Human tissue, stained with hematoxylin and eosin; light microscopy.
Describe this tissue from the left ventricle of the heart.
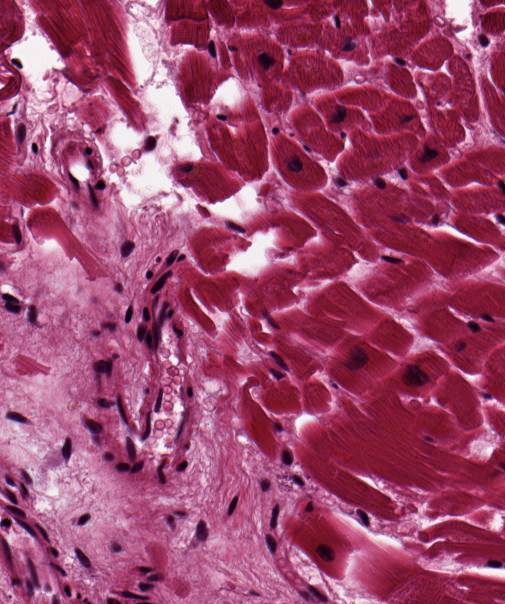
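Deeply eosinophilic muscle fibres fill the right and upper field, and paler pink connective tissue sits lower left. That connective tissue is loose and fibrillar, with scattered spindle-shaped nuclei. A small thin-walled vessel with red blood cells runs vertically through it. There are no fat cells.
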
